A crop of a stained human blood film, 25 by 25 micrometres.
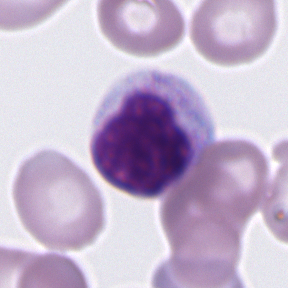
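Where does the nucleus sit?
Off-centre, toward the lower left of the cell, and I'd put it at about 9 micrometres across.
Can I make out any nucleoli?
No, none can be seen in the nucleus.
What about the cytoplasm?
It forms a pale bluish crescent, mainly above and to the right of the nucleus, within a round, smooth cell outline.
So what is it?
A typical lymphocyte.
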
